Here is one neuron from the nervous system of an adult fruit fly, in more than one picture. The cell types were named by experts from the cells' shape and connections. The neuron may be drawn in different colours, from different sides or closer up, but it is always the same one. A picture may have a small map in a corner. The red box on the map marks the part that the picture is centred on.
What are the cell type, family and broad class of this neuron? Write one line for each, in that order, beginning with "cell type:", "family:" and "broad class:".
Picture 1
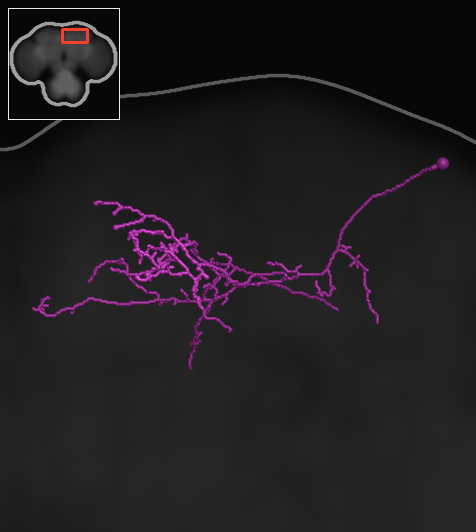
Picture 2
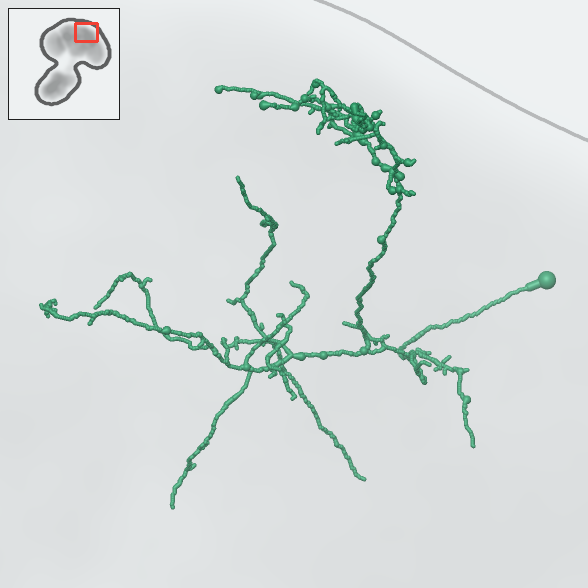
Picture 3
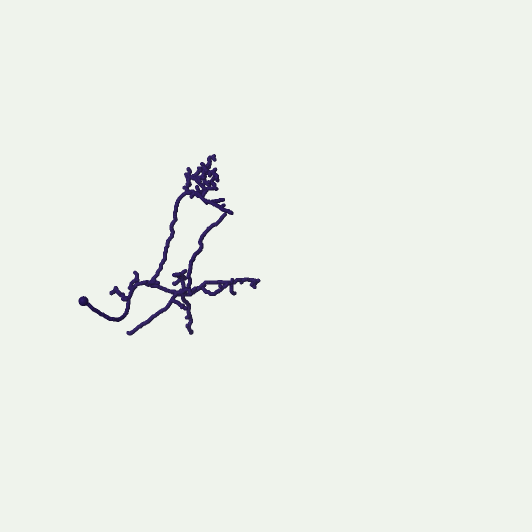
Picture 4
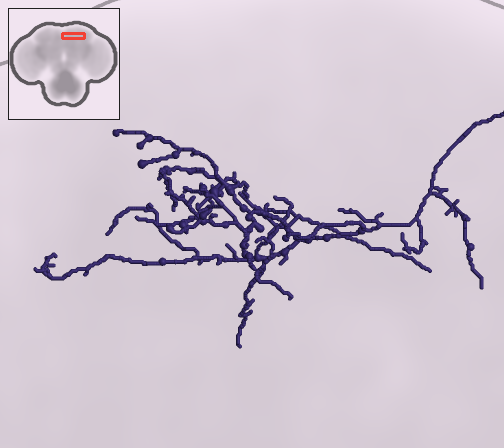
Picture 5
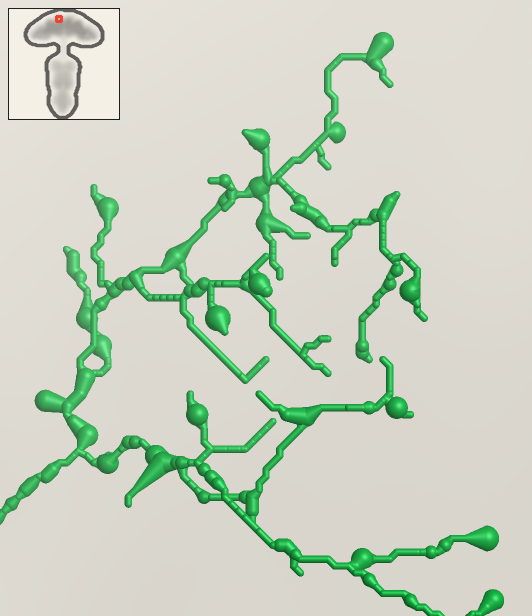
cell type: SMP207
family: hemilineage SLPad1_posterior
broad class: central-brain intrinsic neuron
